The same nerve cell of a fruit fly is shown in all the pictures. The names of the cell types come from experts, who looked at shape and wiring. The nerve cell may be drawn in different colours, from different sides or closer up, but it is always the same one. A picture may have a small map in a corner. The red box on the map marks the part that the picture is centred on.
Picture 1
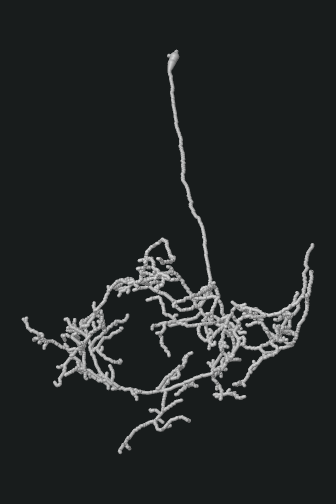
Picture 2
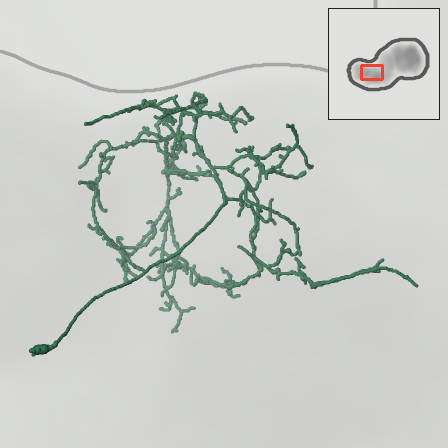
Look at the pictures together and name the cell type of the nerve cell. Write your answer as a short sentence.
The cell type is IN12A044.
